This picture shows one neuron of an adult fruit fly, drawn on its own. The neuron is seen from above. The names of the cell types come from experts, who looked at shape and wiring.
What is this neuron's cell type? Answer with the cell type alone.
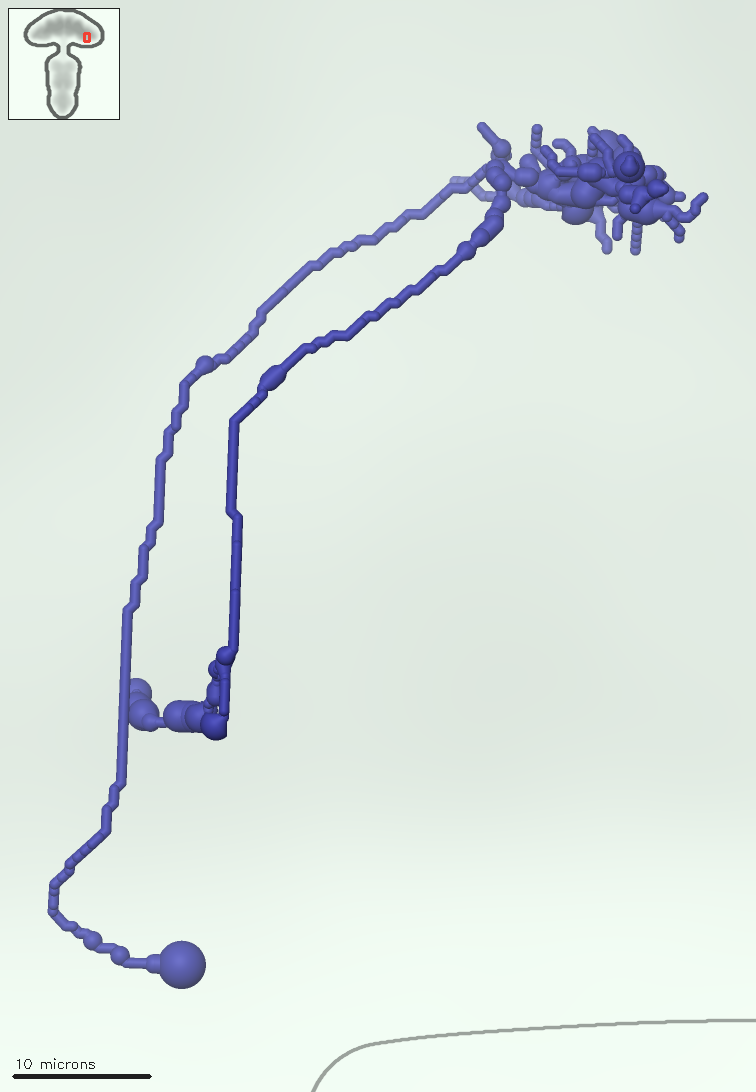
T4c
